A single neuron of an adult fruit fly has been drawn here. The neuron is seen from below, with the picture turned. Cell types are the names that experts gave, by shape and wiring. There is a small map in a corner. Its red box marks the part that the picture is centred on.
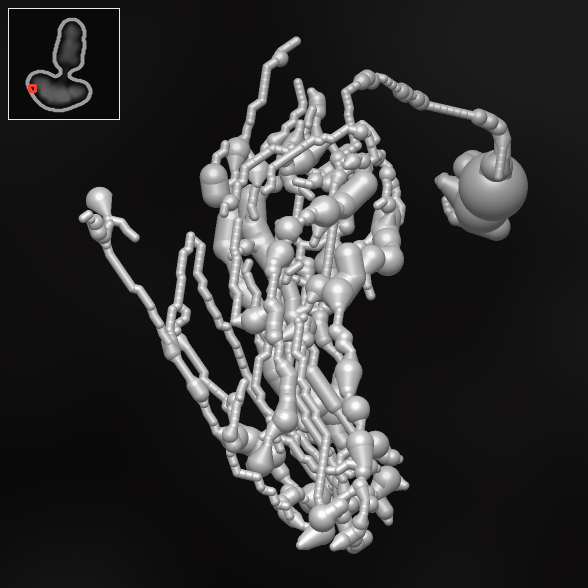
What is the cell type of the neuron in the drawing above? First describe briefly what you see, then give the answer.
It lies in the brain. In this view it is about as wide as it is tall. It is an optic-lobe intrinsic neuron. Its cell type is Lai.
